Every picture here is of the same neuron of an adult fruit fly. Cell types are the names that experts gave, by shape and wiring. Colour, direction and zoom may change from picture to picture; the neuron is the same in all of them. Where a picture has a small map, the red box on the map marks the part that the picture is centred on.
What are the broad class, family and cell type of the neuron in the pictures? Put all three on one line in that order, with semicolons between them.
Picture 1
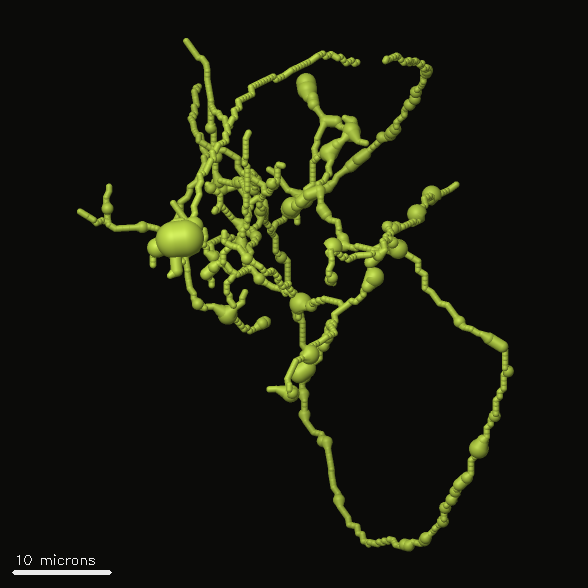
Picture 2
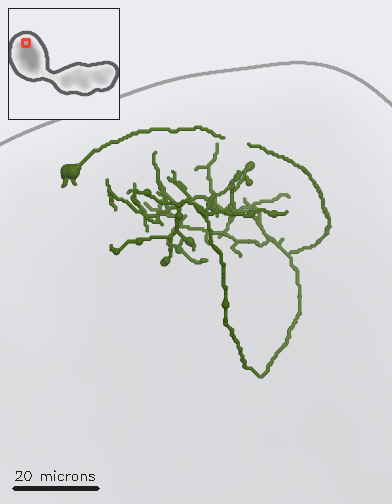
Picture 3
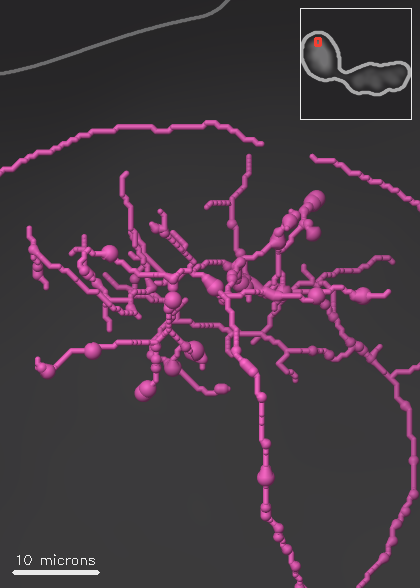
central-brain intrinsic neuron; hemilineage SMPpd1; SMP352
